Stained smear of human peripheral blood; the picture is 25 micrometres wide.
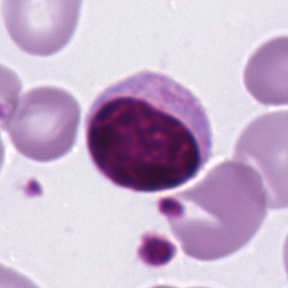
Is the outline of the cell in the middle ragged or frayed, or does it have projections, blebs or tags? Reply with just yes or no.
No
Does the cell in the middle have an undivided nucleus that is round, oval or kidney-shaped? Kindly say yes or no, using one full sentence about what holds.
Yes, this cell's nucleus is a single compact round, oval or kidney-shaped mass, not band-shaped.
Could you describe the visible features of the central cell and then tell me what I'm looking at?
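Notice how the nucleus sits toward the lower left, so the cytoplasm is left as a crescent at the upper right. That cytoplasm is a pale lilac-grey, with no vacuoles, and the nucleus shows no nucleoli. This is a large granular lymphocyte.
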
